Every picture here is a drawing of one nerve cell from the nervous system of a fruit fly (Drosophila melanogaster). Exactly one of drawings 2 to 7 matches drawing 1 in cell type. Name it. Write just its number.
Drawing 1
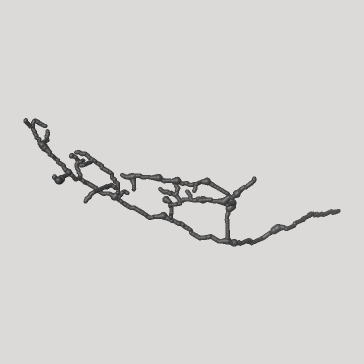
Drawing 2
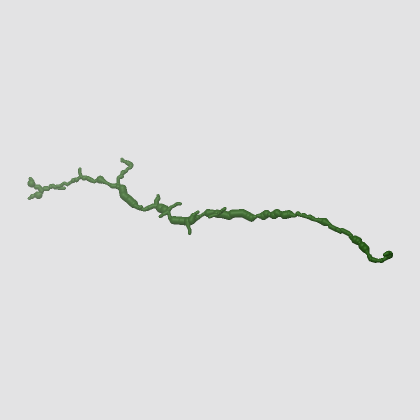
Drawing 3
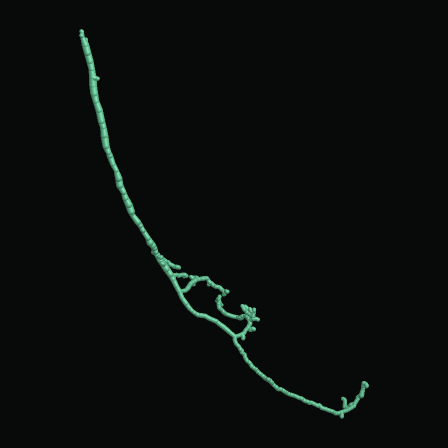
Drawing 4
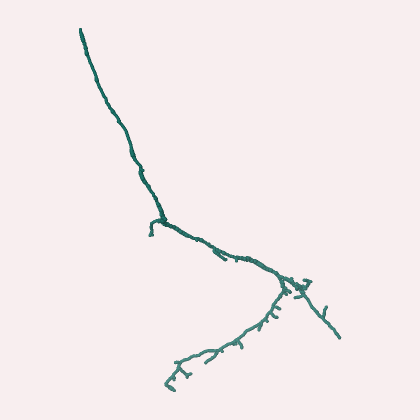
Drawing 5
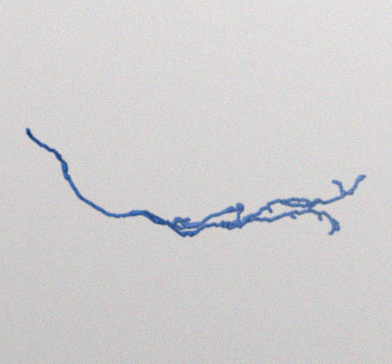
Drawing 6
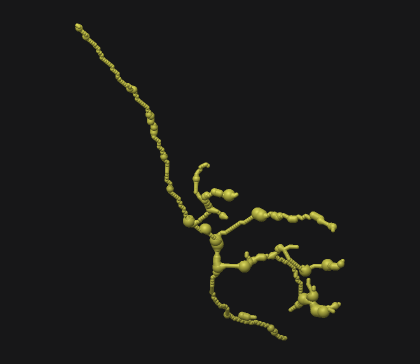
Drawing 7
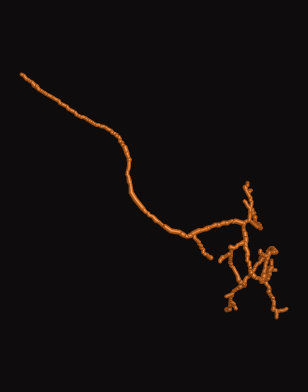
5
